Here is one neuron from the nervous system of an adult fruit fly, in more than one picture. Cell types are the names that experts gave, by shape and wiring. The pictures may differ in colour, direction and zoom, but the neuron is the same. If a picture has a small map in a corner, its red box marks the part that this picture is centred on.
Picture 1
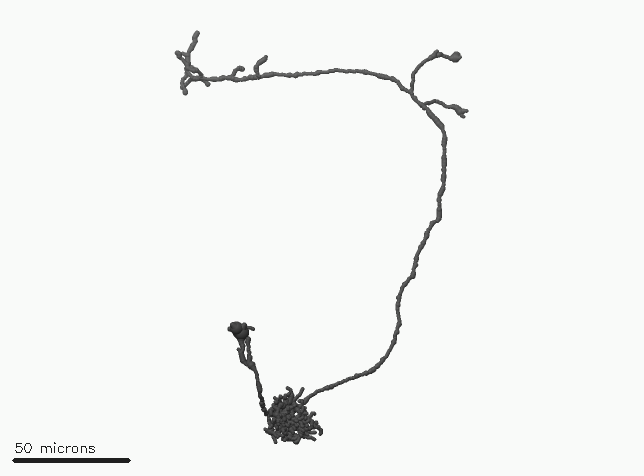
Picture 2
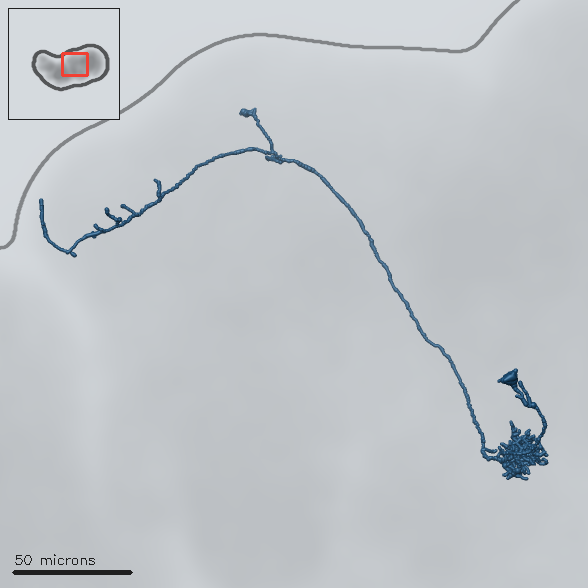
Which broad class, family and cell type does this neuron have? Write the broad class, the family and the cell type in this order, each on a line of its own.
central-brain intrinsic neuron
hemilineage ALad1
VM5d_adPN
